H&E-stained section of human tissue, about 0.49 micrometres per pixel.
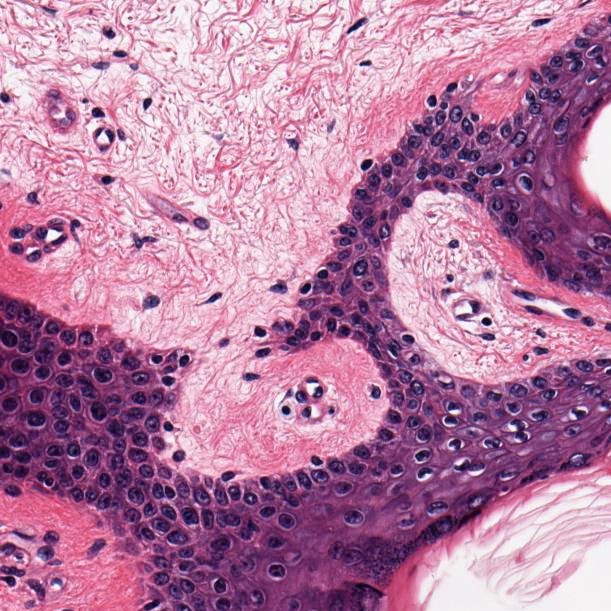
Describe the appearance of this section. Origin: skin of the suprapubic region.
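Broad purple epithelial band, lower left to upper right; pale pink stroma fills upper left. Epithelium stratified squamous; basal row of crowded, darker nuclei at the stromal border. Rounded pink stromal cores push into the epithelium, centre and right. Small thin-walled capillaries inside the cores the epithelium encloses.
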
